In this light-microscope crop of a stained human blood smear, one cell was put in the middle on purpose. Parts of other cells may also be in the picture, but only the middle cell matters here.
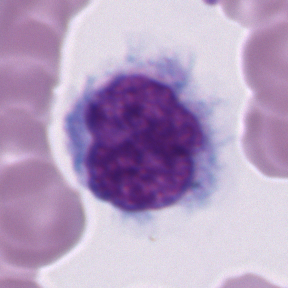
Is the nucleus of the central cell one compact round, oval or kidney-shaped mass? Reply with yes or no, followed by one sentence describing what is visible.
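Yes. The nucleus is roughly round with a shallow notch on its left side.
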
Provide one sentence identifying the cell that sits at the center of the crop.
In the center of this field lies a monocyte.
